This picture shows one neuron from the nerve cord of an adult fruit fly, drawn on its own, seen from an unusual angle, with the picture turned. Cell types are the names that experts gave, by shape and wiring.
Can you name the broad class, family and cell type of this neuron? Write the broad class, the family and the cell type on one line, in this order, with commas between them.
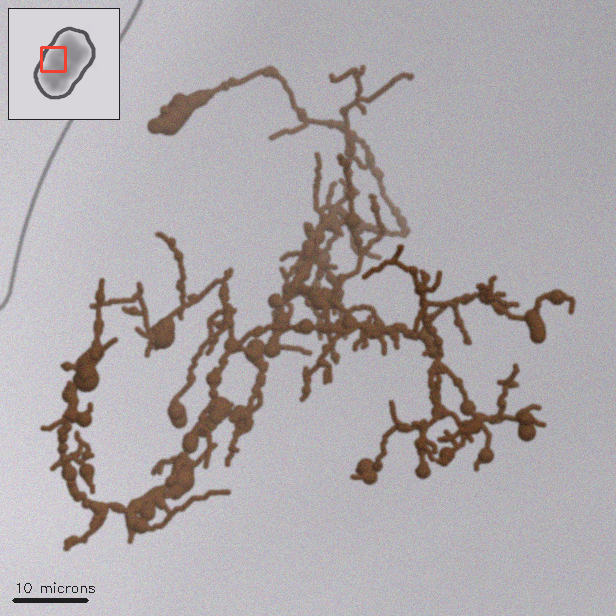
nerve-cord intrinsic neuron, hemilineage 19A, IN19A096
